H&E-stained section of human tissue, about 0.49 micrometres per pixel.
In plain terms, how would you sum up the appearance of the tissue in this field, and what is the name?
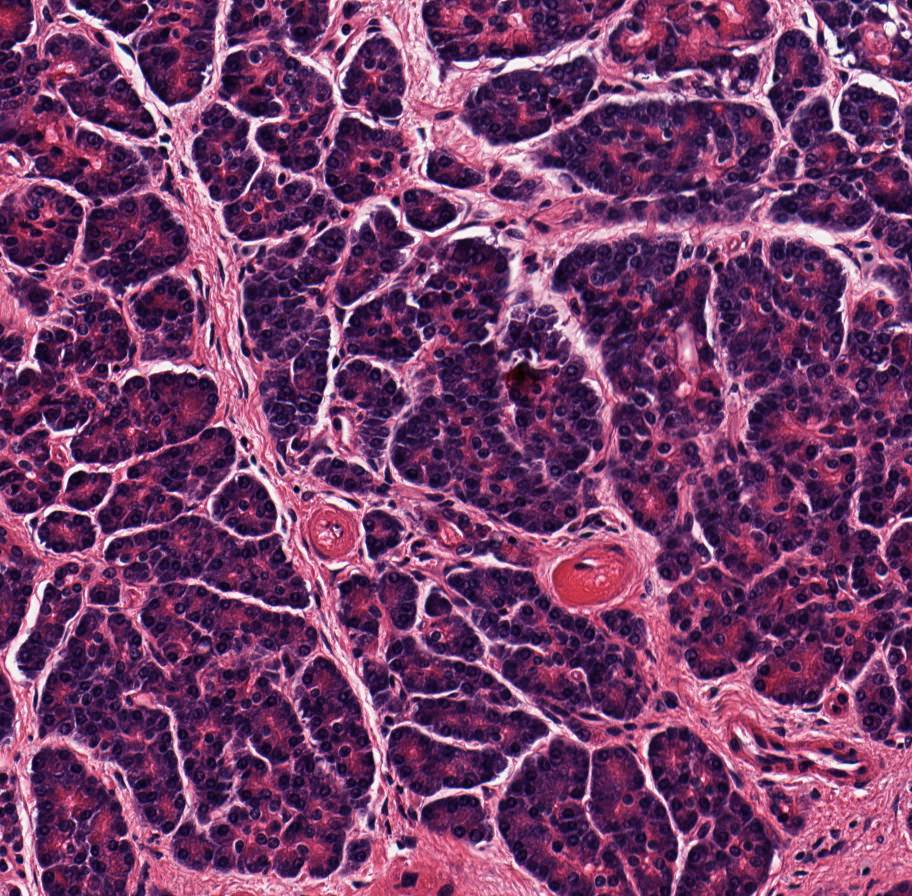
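Closely packed acini of epithelial cells fill most of the field, grouped into lobules by thin pink fibrous septa. The acinar cells have round dark nuclei at their basal ends and pink cytoplasm at their apical ends toward the acinar centres; outside this pink zone their cytoplasm stains deep purple. The acinar lumens are tiny and barely visible. The tissue is pancreas.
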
